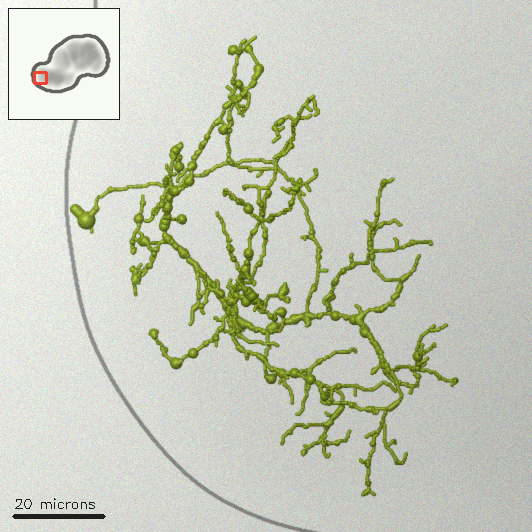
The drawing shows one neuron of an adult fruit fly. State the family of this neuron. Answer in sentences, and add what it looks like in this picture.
The family is hemilineage 20A.22A. It is a nerve-cord intrinsic neuron. Its cell body lies on the left of the picture. From top to bottom in the picture it spans about 100 microns. Dozens of branch ends can be seen.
